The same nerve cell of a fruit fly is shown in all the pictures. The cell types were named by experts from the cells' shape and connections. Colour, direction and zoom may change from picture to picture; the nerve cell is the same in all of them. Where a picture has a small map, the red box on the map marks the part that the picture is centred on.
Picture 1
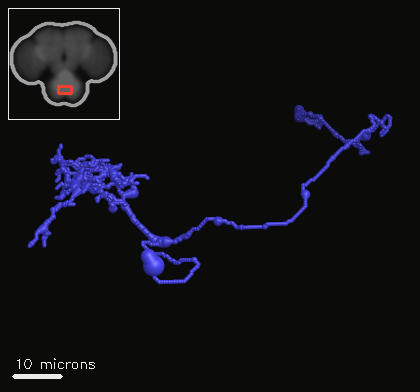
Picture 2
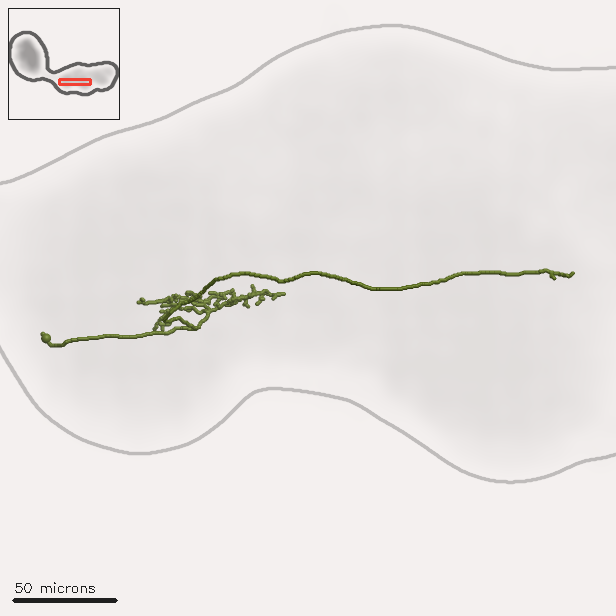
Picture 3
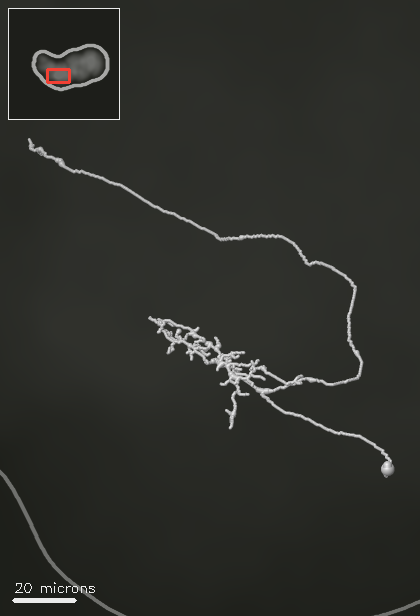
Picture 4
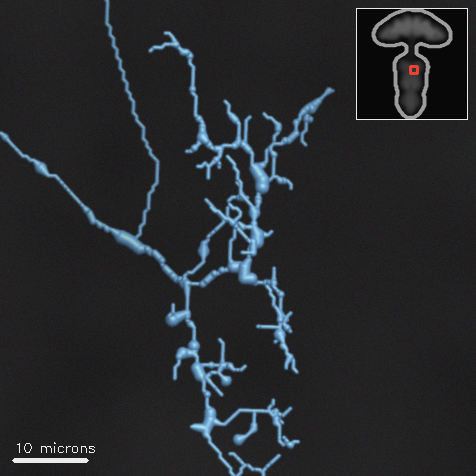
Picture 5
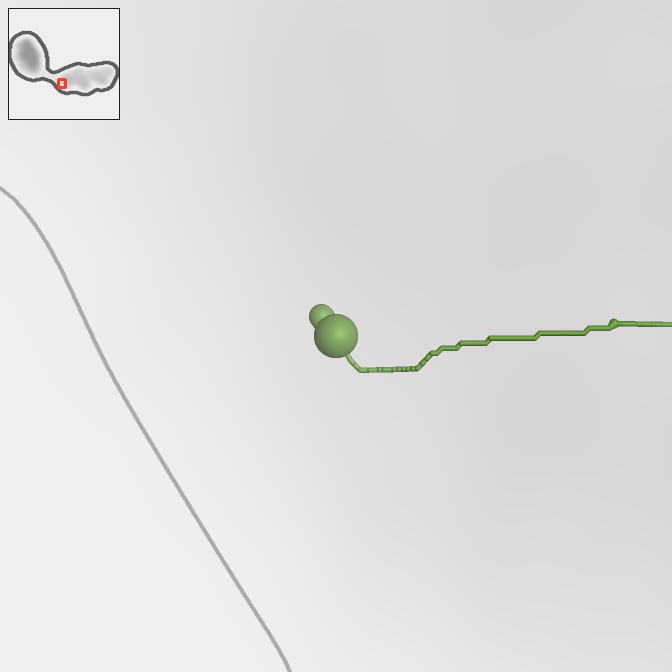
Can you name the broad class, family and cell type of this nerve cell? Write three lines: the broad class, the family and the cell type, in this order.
nerve-cord intrinsic neuron
hemilineage 10B
IN10B050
